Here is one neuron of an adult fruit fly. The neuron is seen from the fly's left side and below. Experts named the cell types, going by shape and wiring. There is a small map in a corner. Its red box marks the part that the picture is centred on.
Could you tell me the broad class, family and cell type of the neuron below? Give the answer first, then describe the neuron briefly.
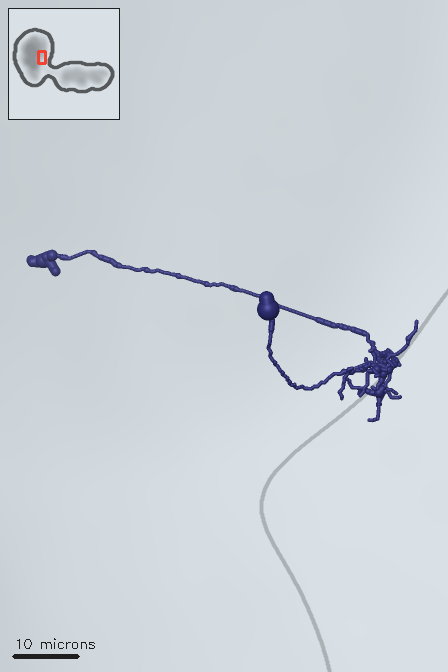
This is an optic-lobe intrinsic neuron. Its family is Tm. The cell type is Tm9. Its cell body lies in the middle of the picture. From left to right in the picture it spans about 60 microns.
